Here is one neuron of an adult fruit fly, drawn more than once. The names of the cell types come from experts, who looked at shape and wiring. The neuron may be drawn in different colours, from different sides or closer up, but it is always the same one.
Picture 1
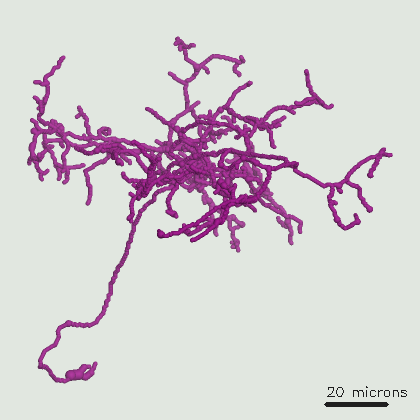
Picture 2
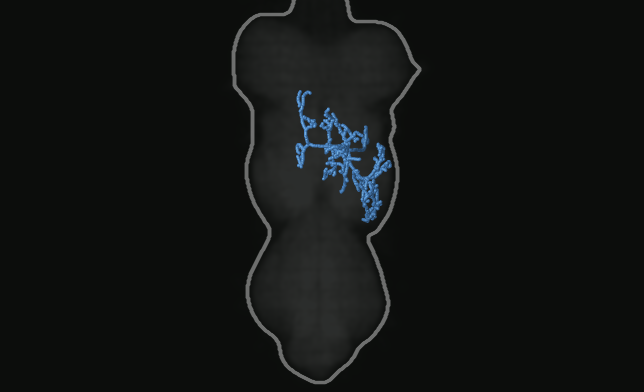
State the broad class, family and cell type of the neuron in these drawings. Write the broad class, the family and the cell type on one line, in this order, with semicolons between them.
nerve-cord intrinsic neuron; hemilineage 07B; IN07B055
